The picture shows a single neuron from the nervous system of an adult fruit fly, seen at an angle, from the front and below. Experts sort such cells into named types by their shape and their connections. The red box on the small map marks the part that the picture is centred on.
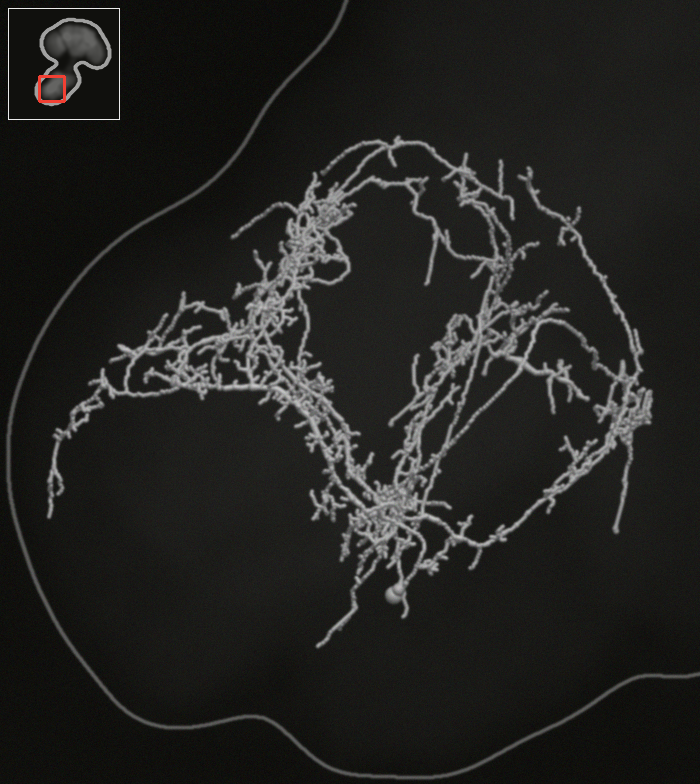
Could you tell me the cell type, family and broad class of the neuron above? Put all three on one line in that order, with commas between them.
IN10B012, hemilineage 10B, nerve-cord intrinsic neuron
